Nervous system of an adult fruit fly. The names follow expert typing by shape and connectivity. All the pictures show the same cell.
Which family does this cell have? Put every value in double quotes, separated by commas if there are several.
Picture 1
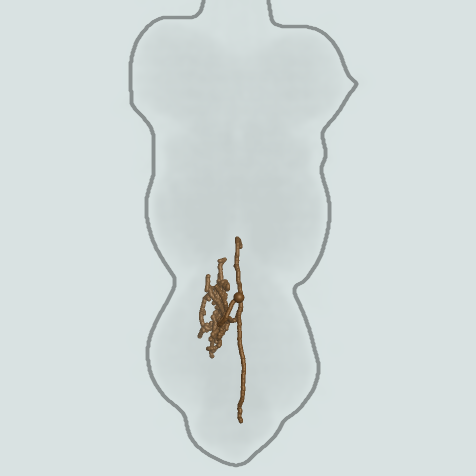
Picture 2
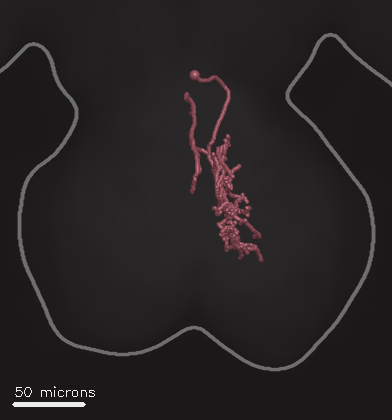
"hemilineage 23B"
